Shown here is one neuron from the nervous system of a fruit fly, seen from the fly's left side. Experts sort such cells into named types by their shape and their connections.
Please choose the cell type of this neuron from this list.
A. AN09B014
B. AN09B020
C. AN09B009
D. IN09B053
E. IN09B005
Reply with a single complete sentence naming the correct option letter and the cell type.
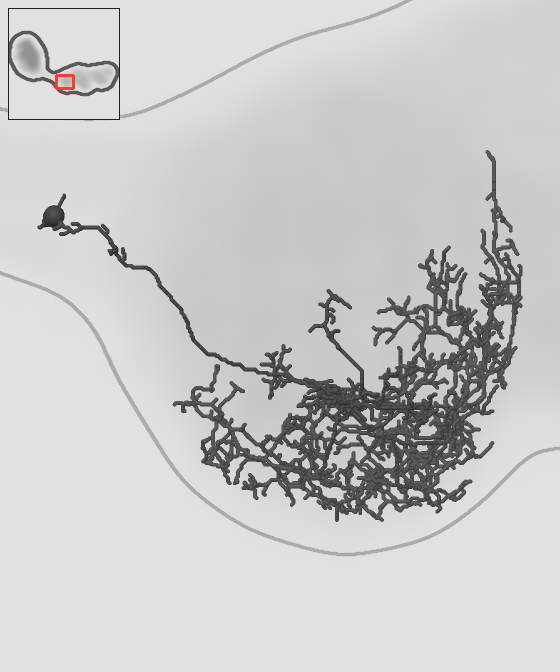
Of all the options, it is E, IN09B005, that is the neuron's cell type.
